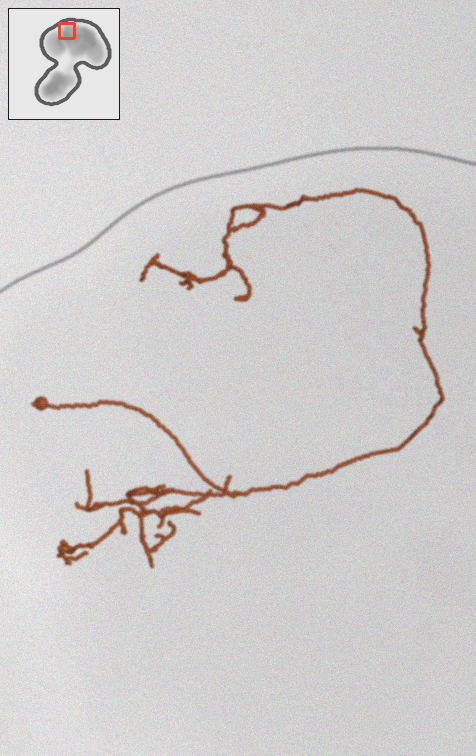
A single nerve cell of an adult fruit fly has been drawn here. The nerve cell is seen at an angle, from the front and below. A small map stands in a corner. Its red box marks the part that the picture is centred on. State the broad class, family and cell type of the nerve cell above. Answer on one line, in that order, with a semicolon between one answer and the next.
central-brain intrinsic neuron; hemilineage DL1_dorsal; LHPV5b3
